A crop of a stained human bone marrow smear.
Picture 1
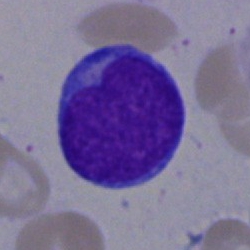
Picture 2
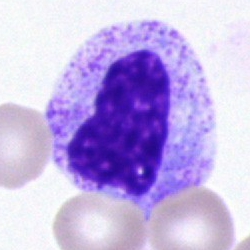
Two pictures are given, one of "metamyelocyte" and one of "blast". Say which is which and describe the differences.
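Blast in picture 1, metamyelocyte in picture 2. Chromatin, picture 1: finely stippled, evenly spread.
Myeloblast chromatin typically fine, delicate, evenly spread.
Chromatin, picture 2: dark purple, dense, small paler patches.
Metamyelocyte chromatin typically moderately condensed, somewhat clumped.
Nucleus, picture 1: fills most of the cell.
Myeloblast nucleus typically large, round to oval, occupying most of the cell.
Cytoplasm, picture 1: thin deep blue rim; pale, almost clear patch beside the nucleus at upper left; no granules.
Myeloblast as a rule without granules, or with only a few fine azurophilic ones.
Cytoplasm, picture 2: wider right of the nucleus than left. Outline, picture 1: round and smooth; picture 2: roughly oval, smooth. Picture 2: red cells touching the lower edge.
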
